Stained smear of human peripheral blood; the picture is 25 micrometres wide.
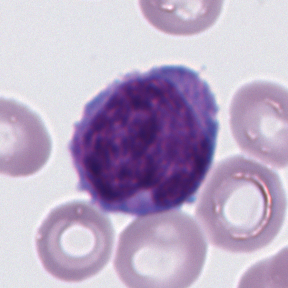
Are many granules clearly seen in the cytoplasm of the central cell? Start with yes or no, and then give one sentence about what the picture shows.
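No. No granules are visible in the cytoplasm.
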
